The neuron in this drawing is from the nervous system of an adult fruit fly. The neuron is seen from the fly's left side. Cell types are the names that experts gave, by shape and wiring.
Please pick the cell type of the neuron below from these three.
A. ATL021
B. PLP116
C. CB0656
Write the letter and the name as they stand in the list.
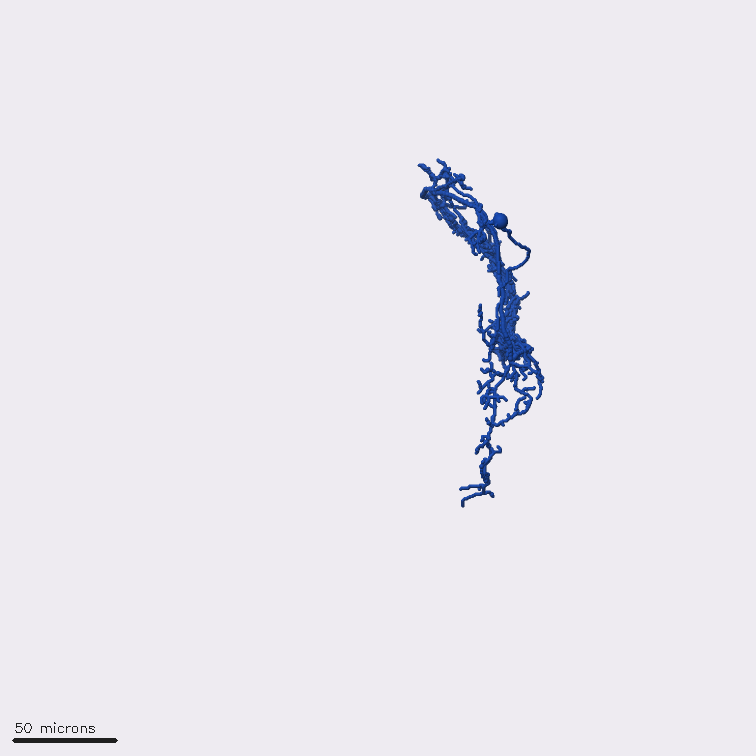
A. ATL021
